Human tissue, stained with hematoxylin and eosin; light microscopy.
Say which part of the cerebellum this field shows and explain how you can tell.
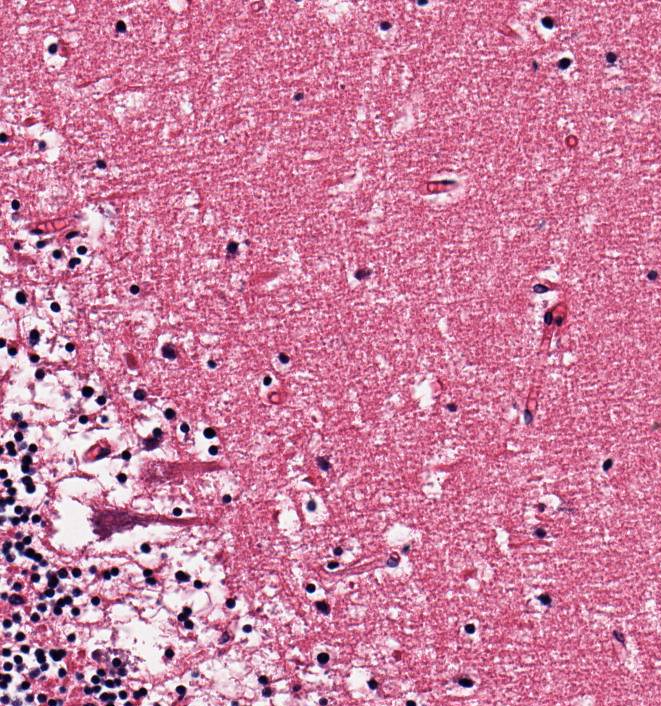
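This field shows the molecular layer: the finely textured pink neuropil covering most of the picture. Within it lie only scattered single small nuclei.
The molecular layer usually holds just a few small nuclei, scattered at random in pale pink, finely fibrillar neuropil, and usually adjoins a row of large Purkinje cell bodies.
A few large neurons sit at its lower-left border, with pink cytoplasm tapering into a process that points toward the neuropil. The corner beyond is a dense band of small, round, darkly stained nuclei with little visible cytoplasm.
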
